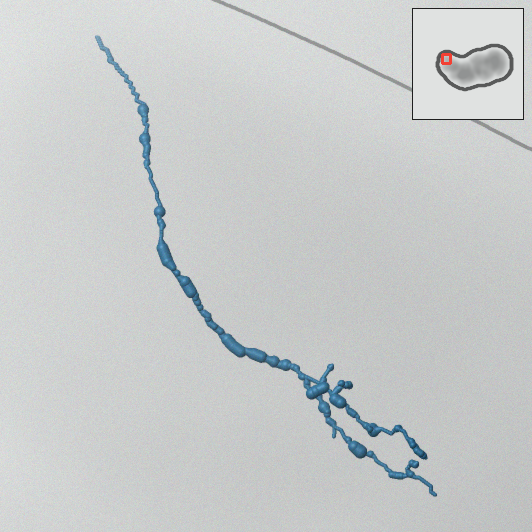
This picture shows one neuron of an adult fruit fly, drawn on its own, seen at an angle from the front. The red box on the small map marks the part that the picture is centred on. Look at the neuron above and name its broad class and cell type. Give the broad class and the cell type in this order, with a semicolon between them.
sensory neuron entering the nerve cord; SNxx03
